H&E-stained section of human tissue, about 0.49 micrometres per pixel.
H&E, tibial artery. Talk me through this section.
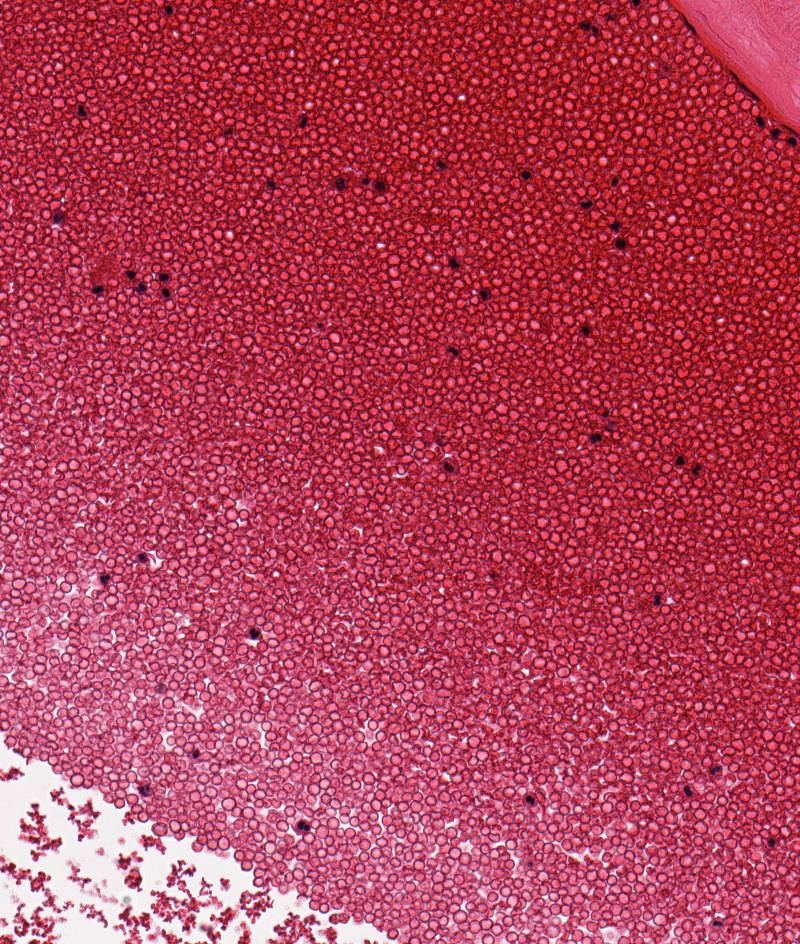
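Field almost entirely densely packed red blood cells: small round profiles, darker pink rims, paler centres. Packing tightest in upper part, looser with small gaps toward lower left. Sparse white blood cells with small dark purple nuclei scattered throughout.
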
